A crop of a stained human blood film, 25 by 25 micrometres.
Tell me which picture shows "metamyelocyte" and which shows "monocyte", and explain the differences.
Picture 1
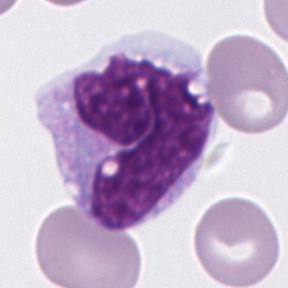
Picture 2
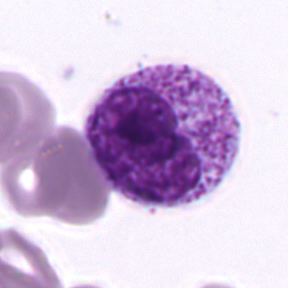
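Monocyte's in picture 1, metamyelocyte's in picture 2. The cytoplasm is where they part: picture 1 has pale grey-blue cytoplasm with no coarse granules and several small clear vacuoles over the nucleus, while picture 2 has granules with pale lilac cytoplasm between them.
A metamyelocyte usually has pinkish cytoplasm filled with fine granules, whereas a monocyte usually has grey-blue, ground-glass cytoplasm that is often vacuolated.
Outlines differ too: irregular and somewhat angular in picture 1, round and smooth in picture 2. Neither shows a distinct nucleolus. The cell in picture 2 is about 13 micrometres across, with red cells against its left edge; in picture 1 a red cell touches the lower edge.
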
